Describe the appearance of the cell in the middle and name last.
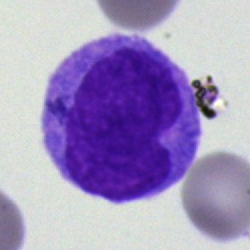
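Look first at the nucleus: it fills most of the cell, with a shallow notch on its right side. Around it, the cytoplasm makes only a narrow purple-blue rim. Search that rim and you will find no distinct granules and no vacuoles. This cell is a blast.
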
